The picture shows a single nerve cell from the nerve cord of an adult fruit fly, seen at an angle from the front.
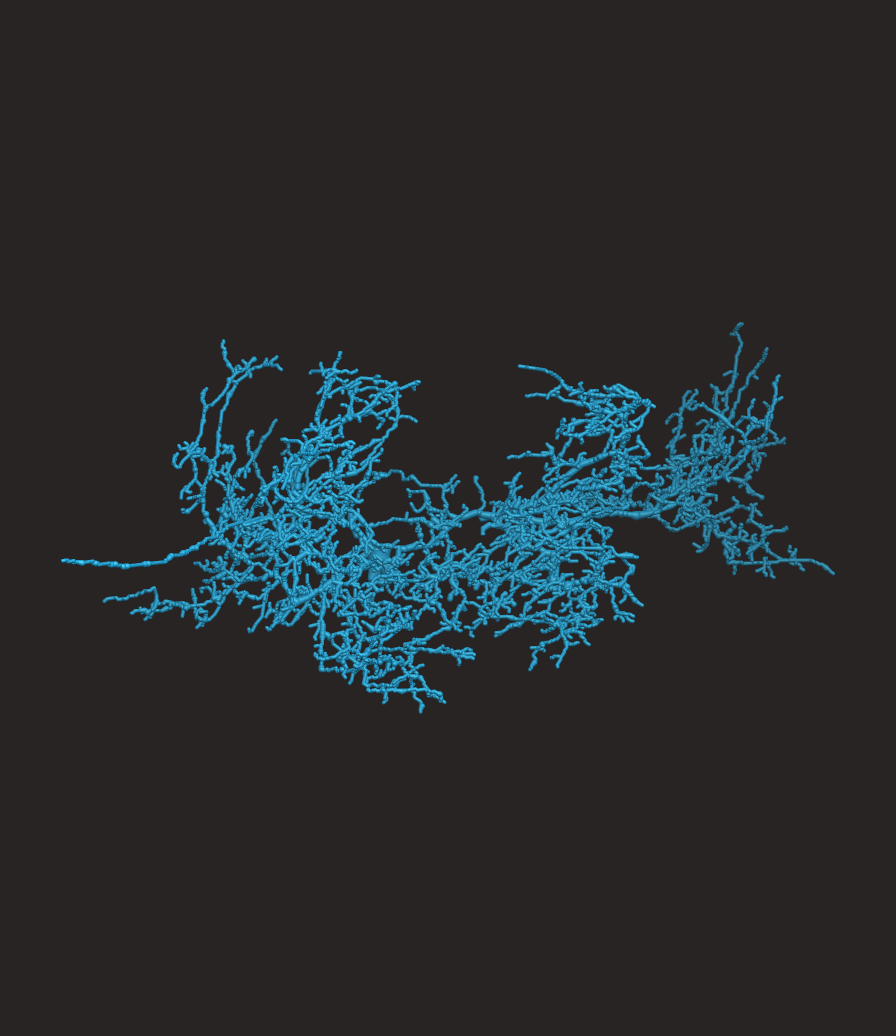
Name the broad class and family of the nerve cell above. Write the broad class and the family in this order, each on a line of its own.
ascending neuron
hemilineage 05B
